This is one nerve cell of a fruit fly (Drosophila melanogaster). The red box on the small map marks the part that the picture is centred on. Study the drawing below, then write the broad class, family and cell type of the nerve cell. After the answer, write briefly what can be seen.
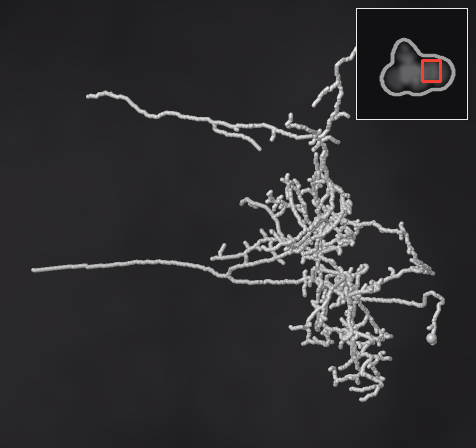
This is a central-brain intrinsic neuron. The family is hemilineage VLPl&d1_lateral. Its cell type is AVLP271. Its cell body lies at the lower right of the picture. Dozens of branch ends can be seen.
